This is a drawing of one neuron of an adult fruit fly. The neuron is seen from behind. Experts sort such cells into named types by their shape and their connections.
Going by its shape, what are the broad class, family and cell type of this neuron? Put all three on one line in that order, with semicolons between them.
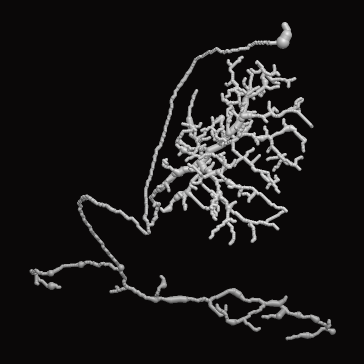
visual projection neuron; hemilineage VPNp3; LC11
